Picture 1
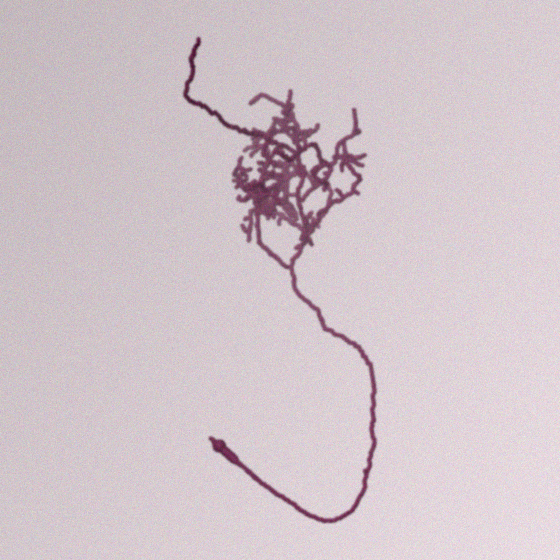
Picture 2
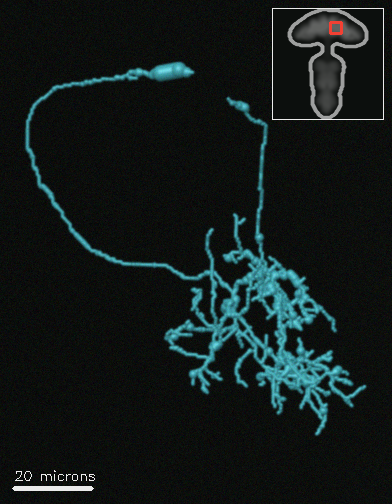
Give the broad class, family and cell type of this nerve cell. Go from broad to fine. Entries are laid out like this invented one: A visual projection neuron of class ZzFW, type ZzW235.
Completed: A central-brain intrinsic neuron of hemilineage MD3, type WED201.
